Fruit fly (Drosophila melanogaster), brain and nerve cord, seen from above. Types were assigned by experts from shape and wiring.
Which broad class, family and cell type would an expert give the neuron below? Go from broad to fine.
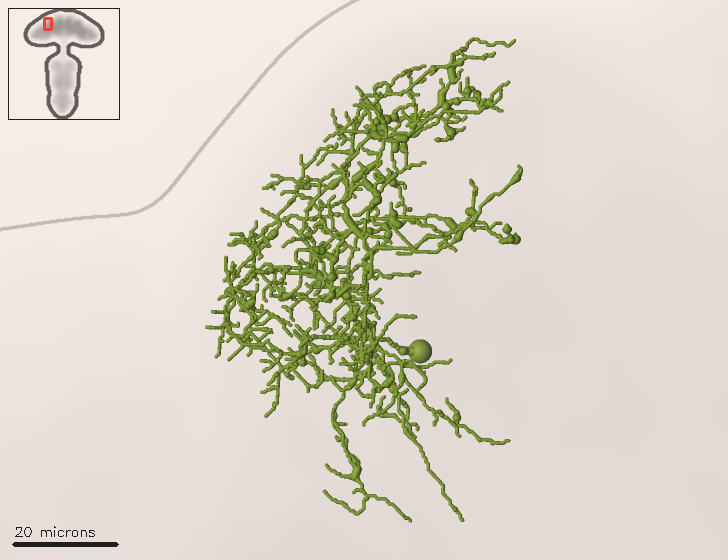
central-brain intrinsic neuron; hemilineage VLPl&p1_lateral; AVLP332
